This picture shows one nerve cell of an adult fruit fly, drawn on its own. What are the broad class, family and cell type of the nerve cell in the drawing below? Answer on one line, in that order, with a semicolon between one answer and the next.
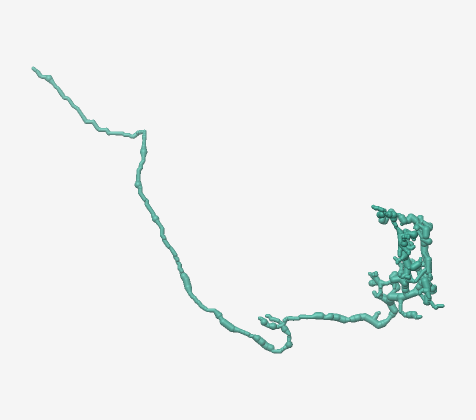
sensory neuron entering the brain; class thermosensory; TRN_VP3a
